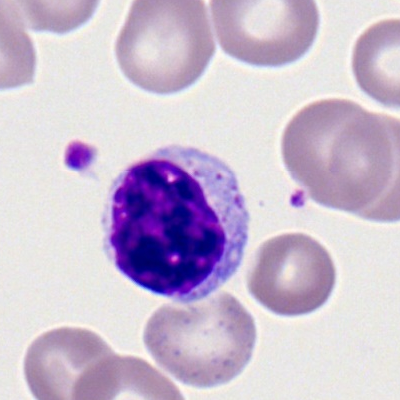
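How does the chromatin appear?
It is dark purple and coarsely clumped.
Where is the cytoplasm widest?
The pale blue rim is widest on the right side of the nucleus.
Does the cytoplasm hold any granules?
A few fine reddish-purple granules lie in it.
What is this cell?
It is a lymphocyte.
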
